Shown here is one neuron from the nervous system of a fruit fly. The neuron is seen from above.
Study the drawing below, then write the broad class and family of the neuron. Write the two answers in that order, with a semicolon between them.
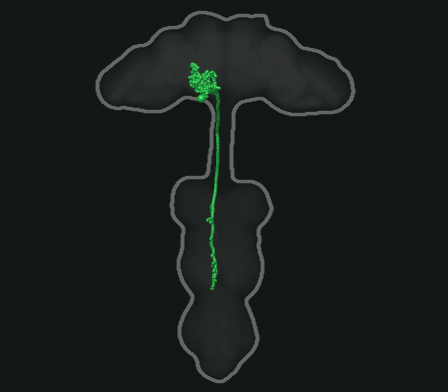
descending neuron; DNp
